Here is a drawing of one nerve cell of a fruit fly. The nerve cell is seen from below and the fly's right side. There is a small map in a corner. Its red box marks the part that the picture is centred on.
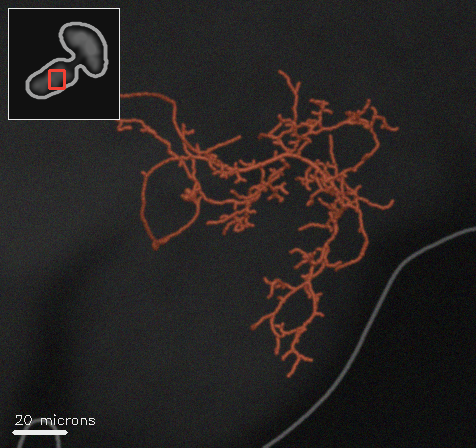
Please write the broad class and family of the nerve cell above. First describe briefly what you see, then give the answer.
It lies in the nerve cord. From left to right in the picture it spans about 130 microns. The picture shows dozens of branch ends. It is a nerve-cord intrinsic neuron. The family is hemilineage 11A.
